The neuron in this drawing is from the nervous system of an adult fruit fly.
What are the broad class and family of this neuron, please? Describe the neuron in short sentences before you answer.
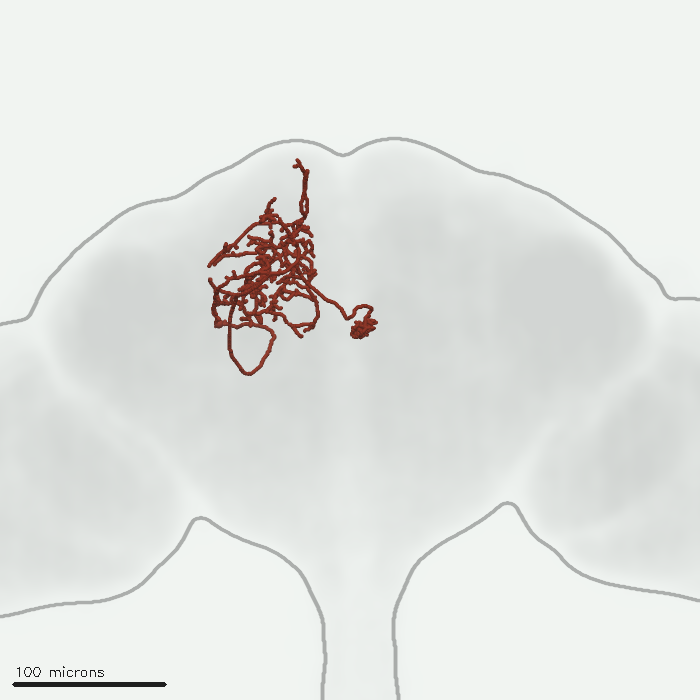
It lies in the brain. By the scale bar it is about 140 microns tall in this view. Its broad class is central-brain intrinsic neuron. The family is hemilineage LALv1_dorsal.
